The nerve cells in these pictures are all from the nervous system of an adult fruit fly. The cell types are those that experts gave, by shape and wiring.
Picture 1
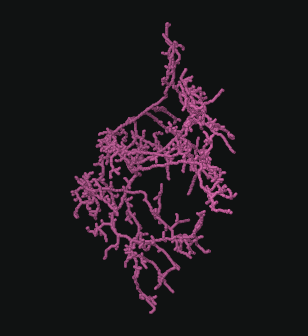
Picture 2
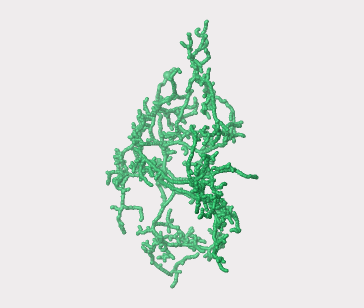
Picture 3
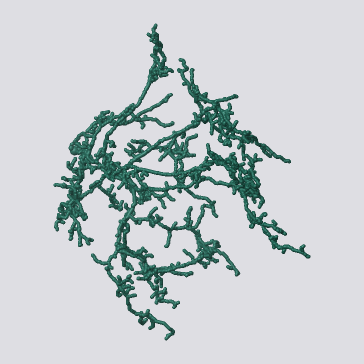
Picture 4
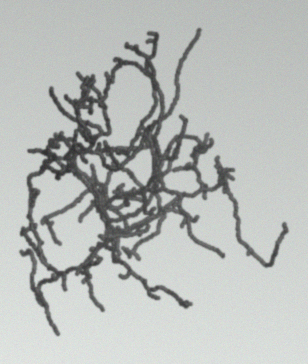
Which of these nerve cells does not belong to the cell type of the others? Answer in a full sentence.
Picture 4 shows a nerve cell of another cell type.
